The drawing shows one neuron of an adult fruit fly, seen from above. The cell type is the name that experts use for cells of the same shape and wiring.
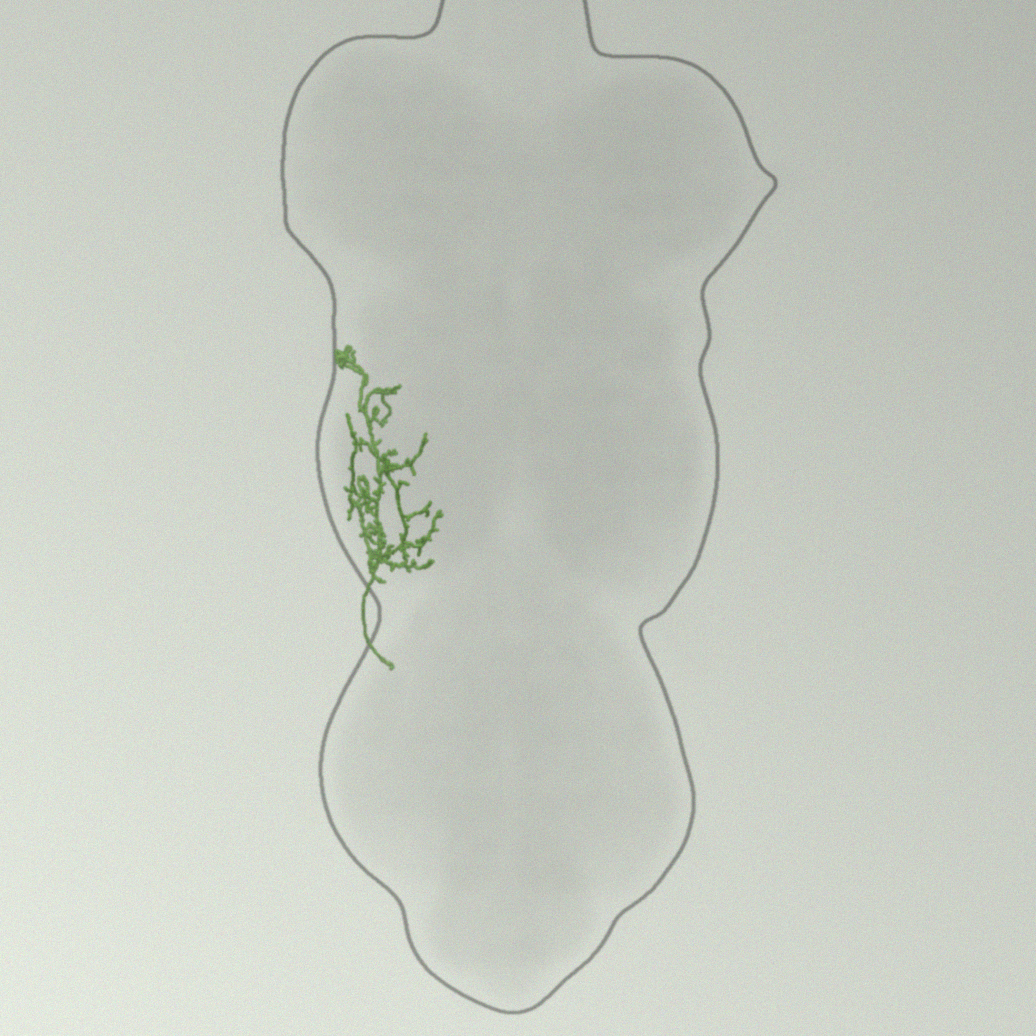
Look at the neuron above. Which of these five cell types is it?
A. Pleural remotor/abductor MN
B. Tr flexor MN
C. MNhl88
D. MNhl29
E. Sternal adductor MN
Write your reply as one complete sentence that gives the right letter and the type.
Cell type Sternal adductor MN is what the neuron is, as option E states.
